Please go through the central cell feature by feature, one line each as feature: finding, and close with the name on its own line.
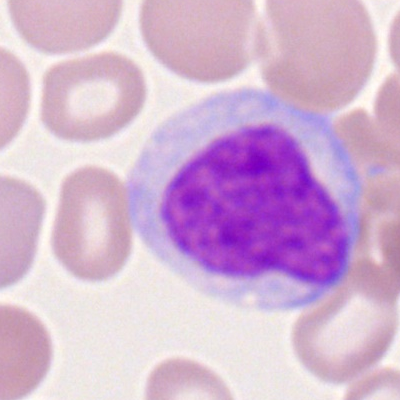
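Cytoplasm: pale blue
Rim: wider left of nucleus than right
Nucleus: most of cell
Notch: shallow, lower nuclear edge
Cell type: monocyte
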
